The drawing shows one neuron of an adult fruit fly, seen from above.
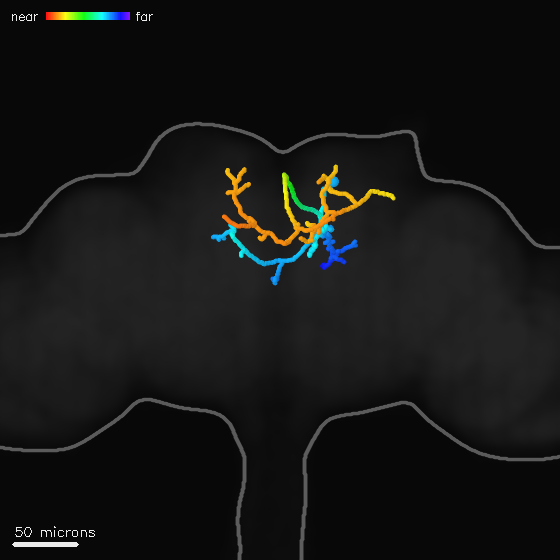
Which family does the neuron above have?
hemilineage FLAa2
